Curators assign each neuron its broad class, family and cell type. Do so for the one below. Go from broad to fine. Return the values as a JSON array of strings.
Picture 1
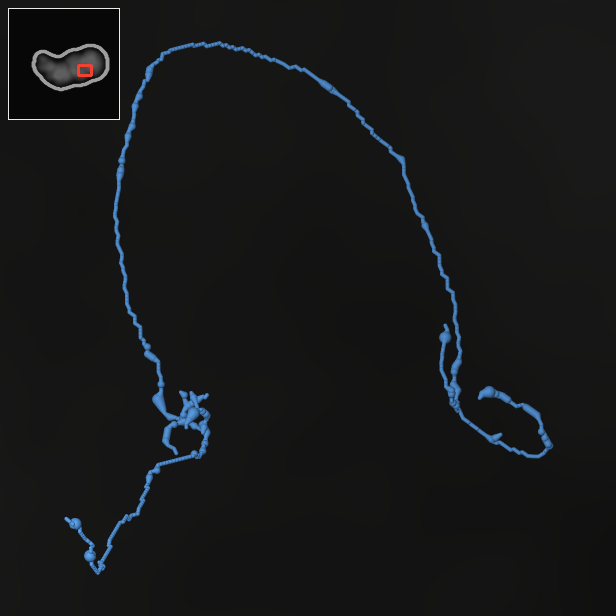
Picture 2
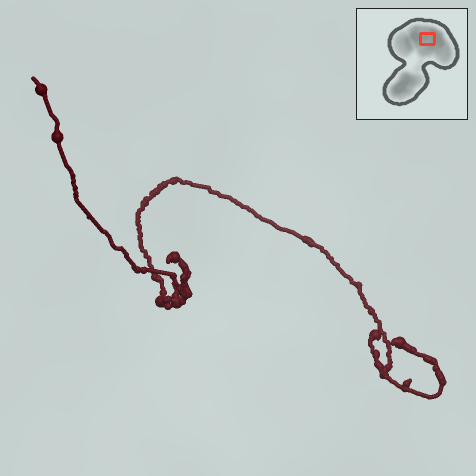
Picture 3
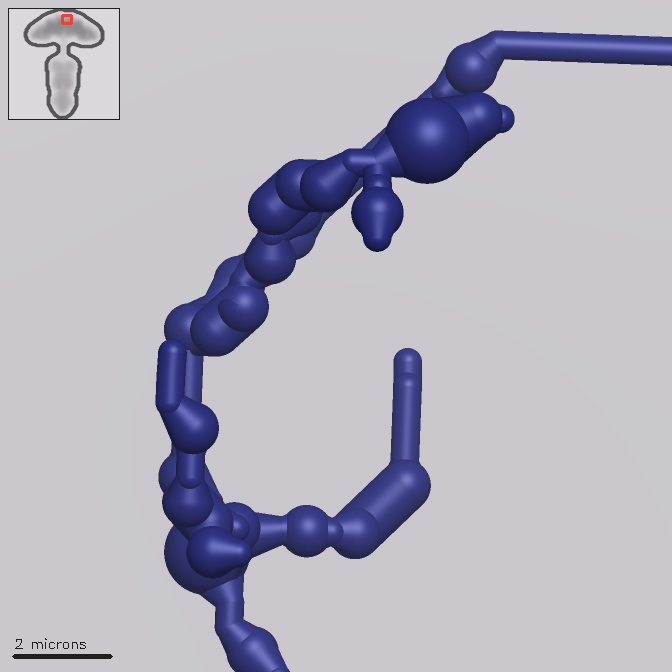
["sensory neuron entering the brain", "class olfactory", "ORN_VM1"]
